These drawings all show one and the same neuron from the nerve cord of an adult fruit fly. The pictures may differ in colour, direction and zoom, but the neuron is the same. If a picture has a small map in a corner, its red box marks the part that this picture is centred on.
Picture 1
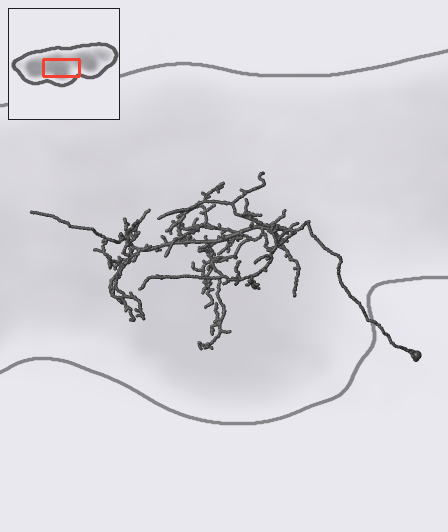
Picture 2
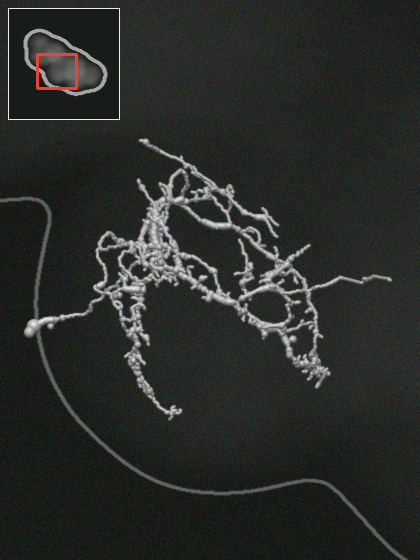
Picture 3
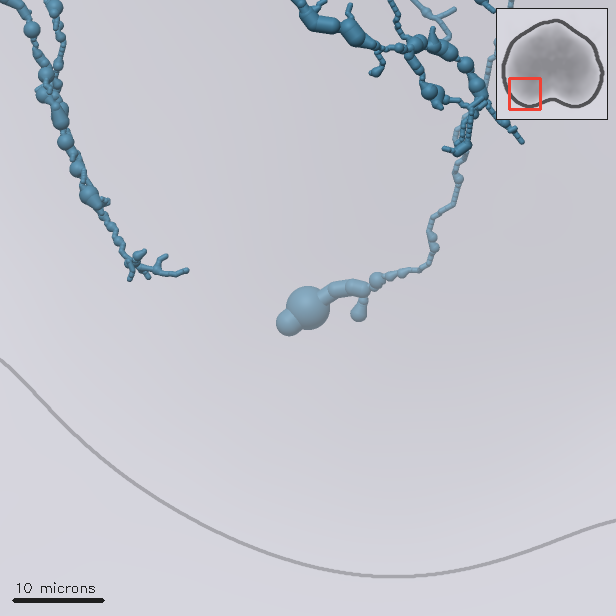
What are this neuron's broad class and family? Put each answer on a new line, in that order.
nerve-cord intrinsic neuron
hemilineage 03A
